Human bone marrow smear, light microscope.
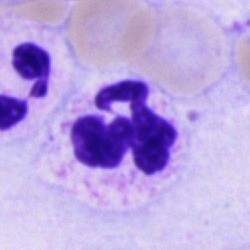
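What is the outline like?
Smooth and roughly round.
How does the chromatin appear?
Dark purple and densely condensed.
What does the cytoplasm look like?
Plentiful and pale lilac, with small pinkish-violet granules scattered through it.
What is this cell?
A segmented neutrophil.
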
